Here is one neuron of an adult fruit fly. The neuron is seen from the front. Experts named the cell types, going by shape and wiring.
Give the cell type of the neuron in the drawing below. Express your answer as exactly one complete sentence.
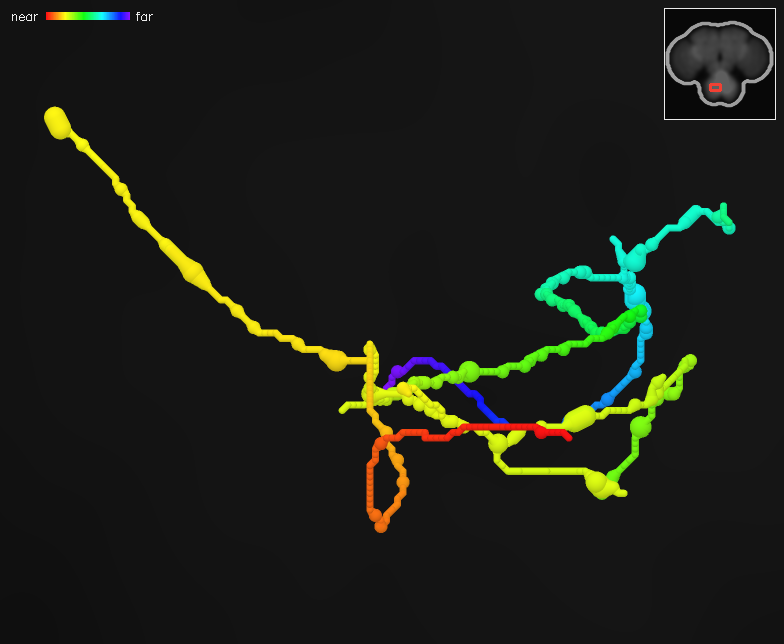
The single neuron here is of type SNpp42.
